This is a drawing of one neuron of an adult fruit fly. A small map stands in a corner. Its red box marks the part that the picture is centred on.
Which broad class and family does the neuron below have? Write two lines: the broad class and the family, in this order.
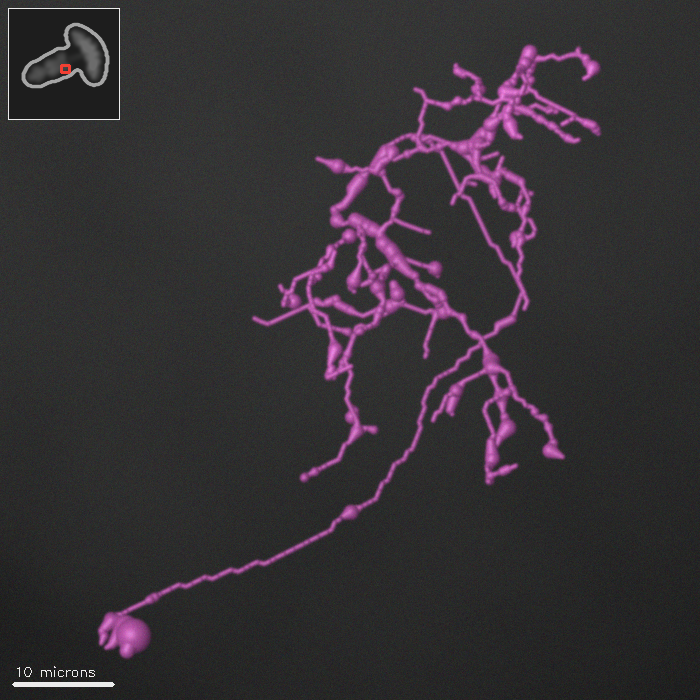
nerve-cord intrinsic neuron
hemilineage 01B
